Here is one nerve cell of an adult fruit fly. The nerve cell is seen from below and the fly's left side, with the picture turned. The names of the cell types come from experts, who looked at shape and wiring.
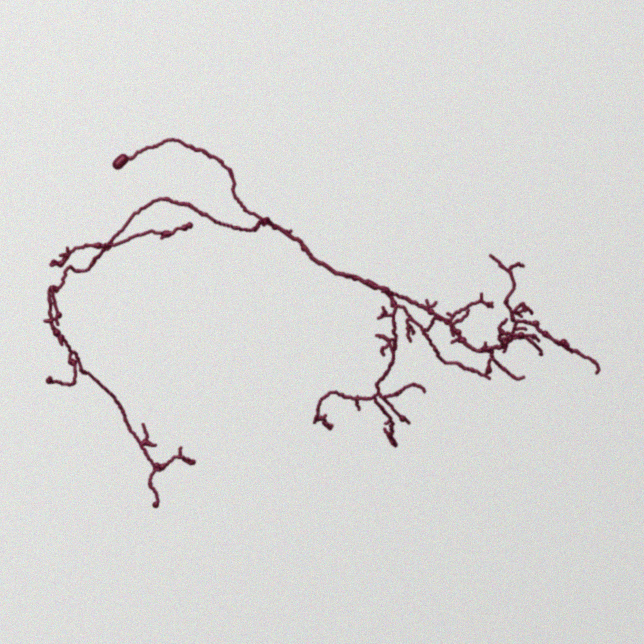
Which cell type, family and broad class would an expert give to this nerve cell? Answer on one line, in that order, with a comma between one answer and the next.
SMP361, hemilineage SMPpd1, central-brain intrinsic neuron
